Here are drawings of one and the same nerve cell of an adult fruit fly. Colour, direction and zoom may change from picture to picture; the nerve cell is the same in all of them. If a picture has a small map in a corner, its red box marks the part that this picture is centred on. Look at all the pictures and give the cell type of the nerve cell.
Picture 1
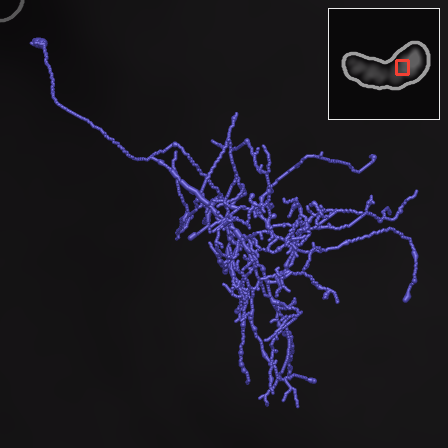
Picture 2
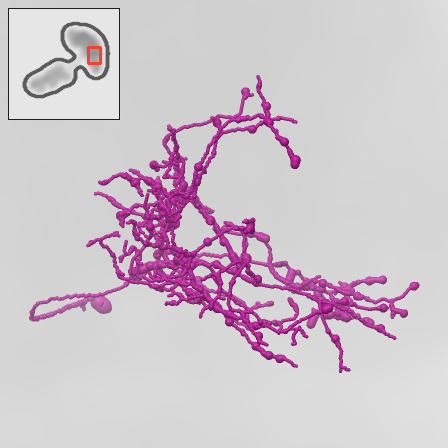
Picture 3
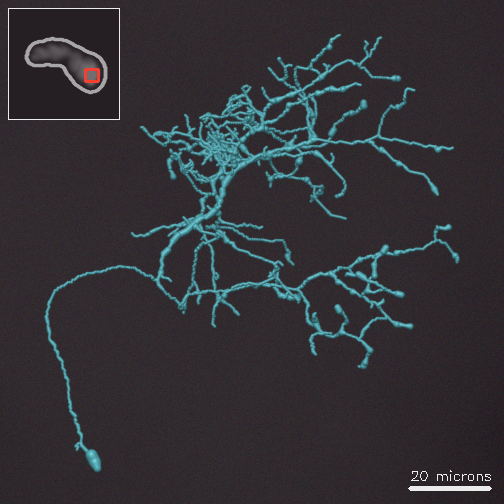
PVLP111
